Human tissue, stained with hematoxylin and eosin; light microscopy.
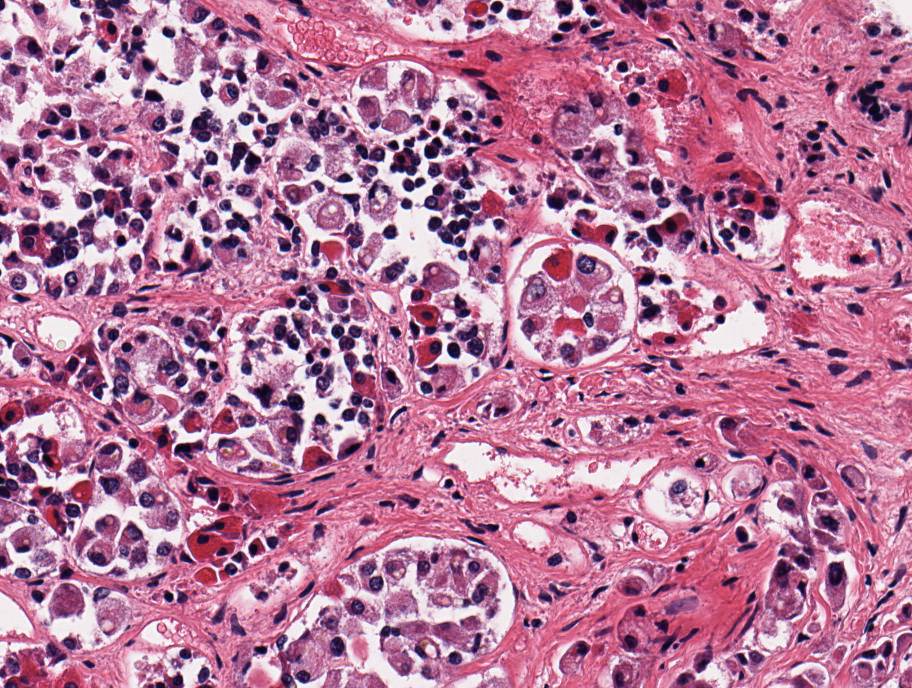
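Pituitary: nests containing many large polygonal cells with abundant pale granular pink cytoplasm. Large-cell nuclei: round, many with a distinct nucleolus. Small cells: numerous, dark round nuclei, mixed among the large ones, densest upper left. Red blood cells: small cluster near top edge, left of centre.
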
